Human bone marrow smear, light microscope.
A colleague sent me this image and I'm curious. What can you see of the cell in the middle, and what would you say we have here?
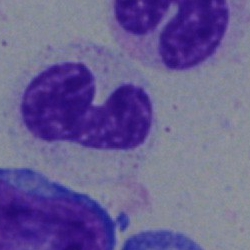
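Dense and dark purple, the chromatin has small paler patches scattered through it. No nucleolus can be seen in the nucleus, and the cytoplasm holds no vacuoles. The cell's outer border is faint and hard to trace against the background. It is a band neutrophil.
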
